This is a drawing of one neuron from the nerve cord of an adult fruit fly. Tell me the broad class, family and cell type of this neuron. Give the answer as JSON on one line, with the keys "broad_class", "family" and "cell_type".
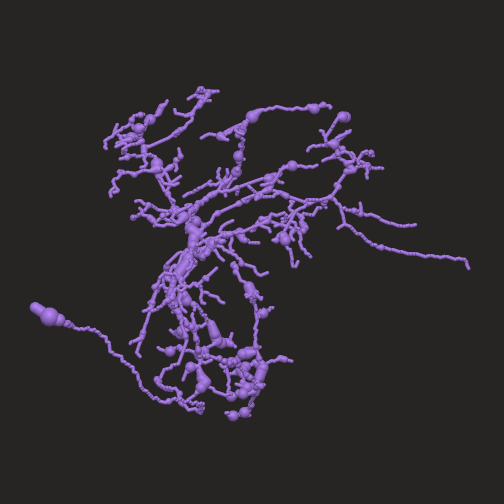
{"broad_class": "nerve-cord intrinsic neuron", "family": "hemilineage 14A", "cell_type": "IN14A066"}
